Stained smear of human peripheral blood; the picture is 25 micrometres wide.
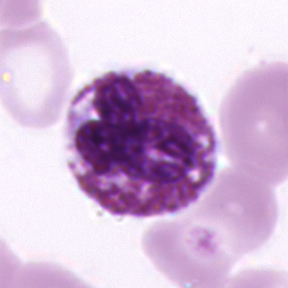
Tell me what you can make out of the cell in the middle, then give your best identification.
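The picture is slightly blurred, so fine detail is soft. Even so, the chromatin looks dark purple and coarsely clumped, and I can't make out any nucleoli in the nucleus. This is an eosinophil.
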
